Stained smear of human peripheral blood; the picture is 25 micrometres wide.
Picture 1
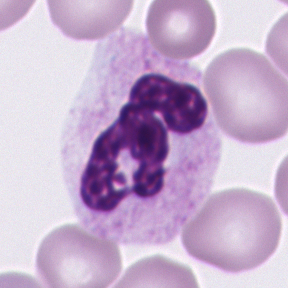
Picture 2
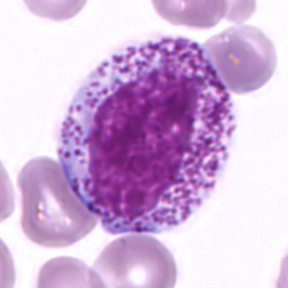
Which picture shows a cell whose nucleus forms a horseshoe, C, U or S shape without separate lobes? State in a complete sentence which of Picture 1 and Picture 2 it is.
There is a band-shaped, curved nucleus without separate lobes in picture 1.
